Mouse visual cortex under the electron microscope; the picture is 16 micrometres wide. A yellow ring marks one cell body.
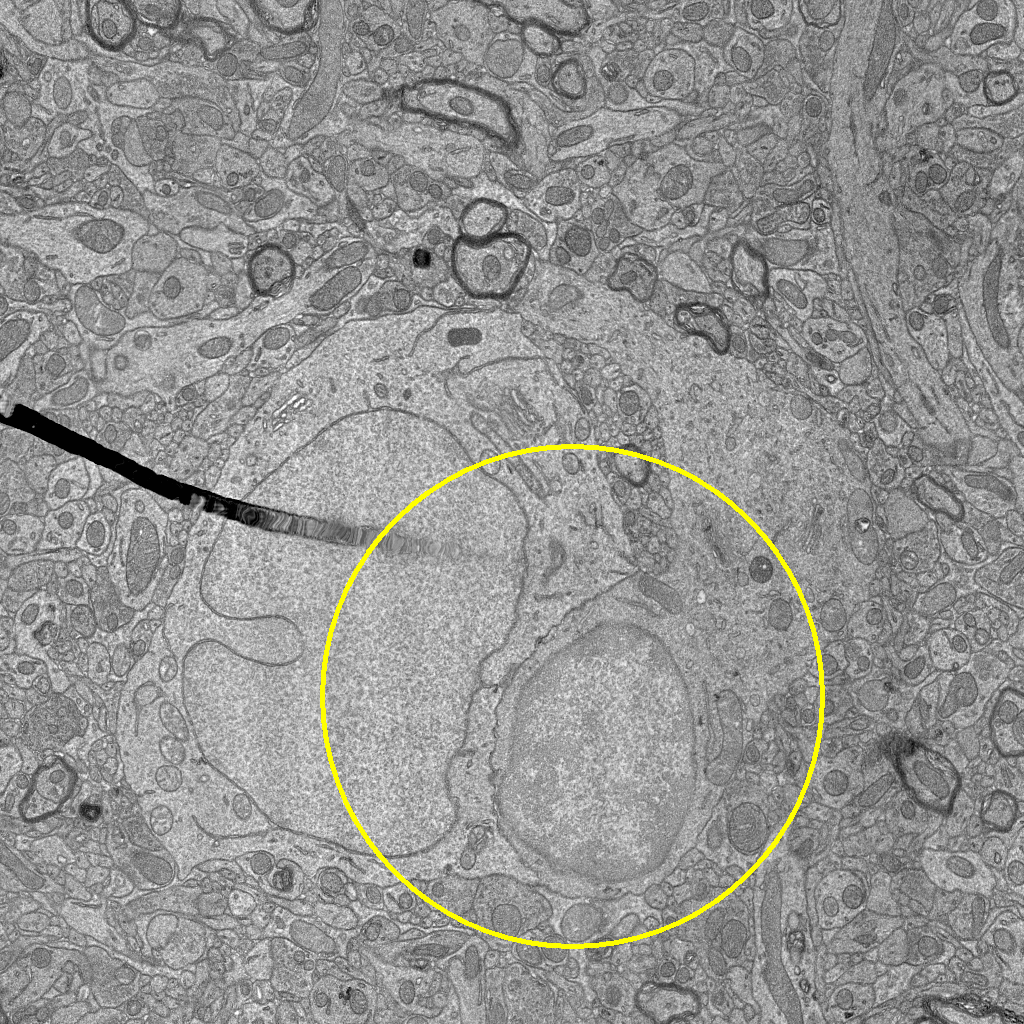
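Oligodendrocyte in mouse visual cortex, the cell at the centre of the ring. Its nucleus is oval, longer from top to bottom than from side to side, and the nuclear envelope runs smoothly, without deep folds. No distinct nucleolus shows. The body lies pressed against a large cell body with a pale nucleus on its left.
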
